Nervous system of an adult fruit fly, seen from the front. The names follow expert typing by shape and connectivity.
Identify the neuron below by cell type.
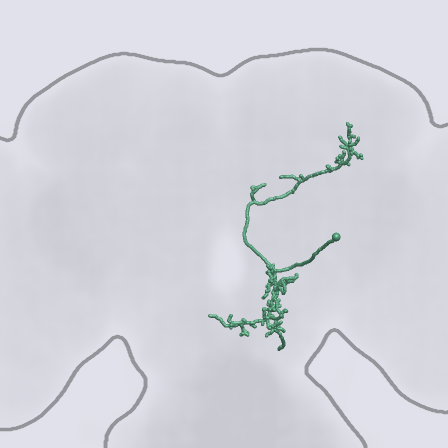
CB4190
